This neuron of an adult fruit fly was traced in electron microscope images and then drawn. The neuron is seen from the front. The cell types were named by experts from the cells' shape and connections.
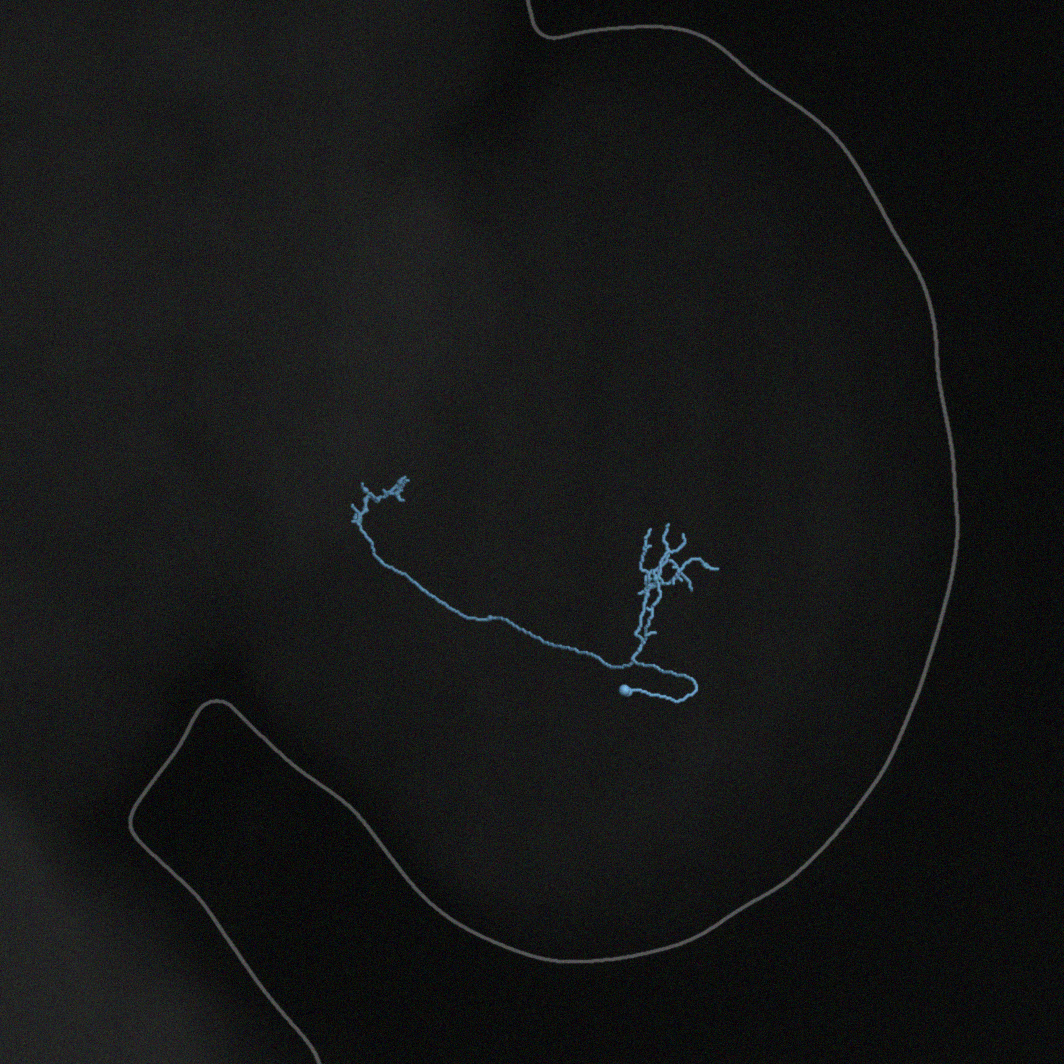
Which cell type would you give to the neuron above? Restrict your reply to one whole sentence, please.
By its cell type, the neuron is Tm33.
